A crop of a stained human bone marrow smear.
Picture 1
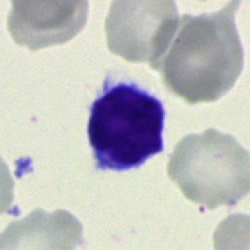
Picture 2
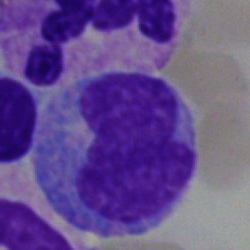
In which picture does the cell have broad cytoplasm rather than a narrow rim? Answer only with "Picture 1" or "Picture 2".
Picture 2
